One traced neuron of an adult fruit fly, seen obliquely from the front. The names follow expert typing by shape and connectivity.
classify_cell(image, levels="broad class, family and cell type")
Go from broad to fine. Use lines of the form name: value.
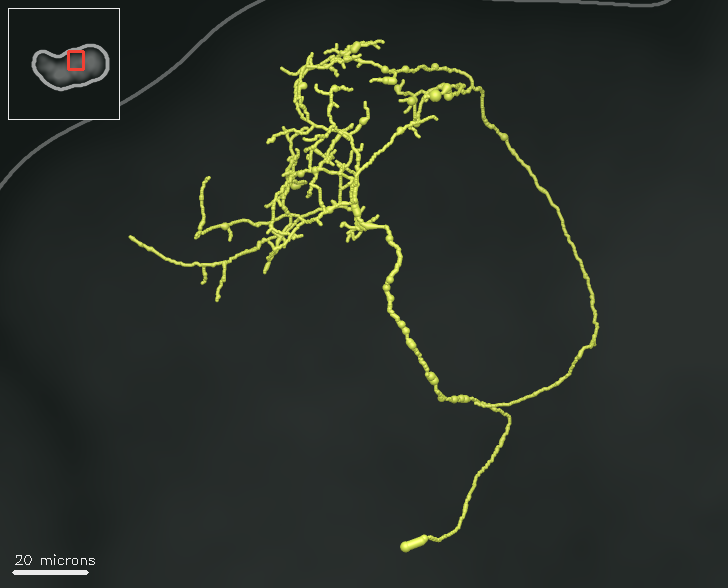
broad class: central-brain intrinsic neuron
family: hemilineage CREl1
cell type: SLP241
